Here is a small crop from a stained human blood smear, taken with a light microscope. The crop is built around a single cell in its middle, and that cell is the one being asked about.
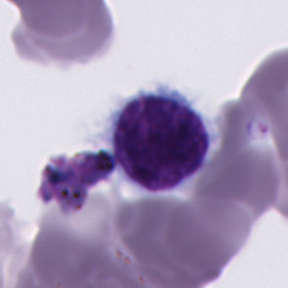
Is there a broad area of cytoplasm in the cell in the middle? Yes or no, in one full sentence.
No, its cytoplasm is scant rather than broad.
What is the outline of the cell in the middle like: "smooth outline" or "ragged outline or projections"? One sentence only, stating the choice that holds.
The cell has an edge that is ragged or frayed, or carries projections, blebs or tags.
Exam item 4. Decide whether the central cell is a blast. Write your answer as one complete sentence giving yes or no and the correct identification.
No, the cell under consideration is a hairy cell instead of a blast.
